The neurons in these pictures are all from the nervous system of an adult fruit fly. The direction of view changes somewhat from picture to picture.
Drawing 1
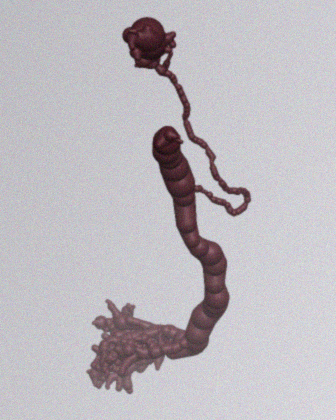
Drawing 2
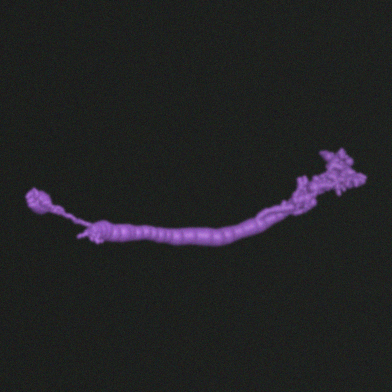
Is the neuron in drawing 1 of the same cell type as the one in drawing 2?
yes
